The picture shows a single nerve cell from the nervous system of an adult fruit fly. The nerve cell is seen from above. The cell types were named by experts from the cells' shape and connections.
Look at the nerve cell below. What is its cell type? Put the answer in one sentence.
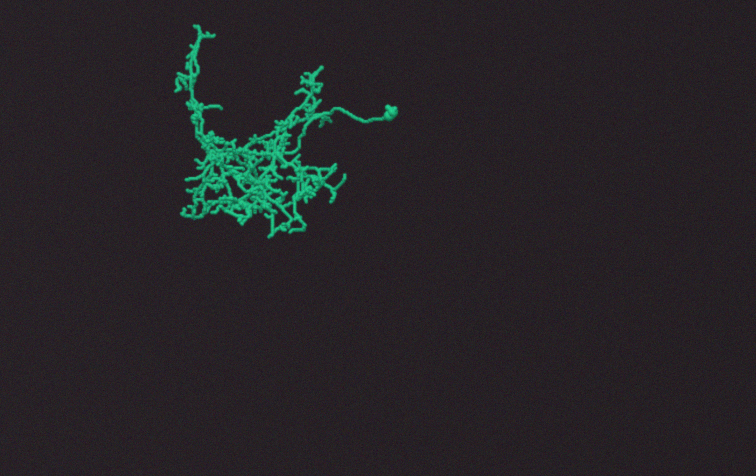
The cell type is CB0197.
